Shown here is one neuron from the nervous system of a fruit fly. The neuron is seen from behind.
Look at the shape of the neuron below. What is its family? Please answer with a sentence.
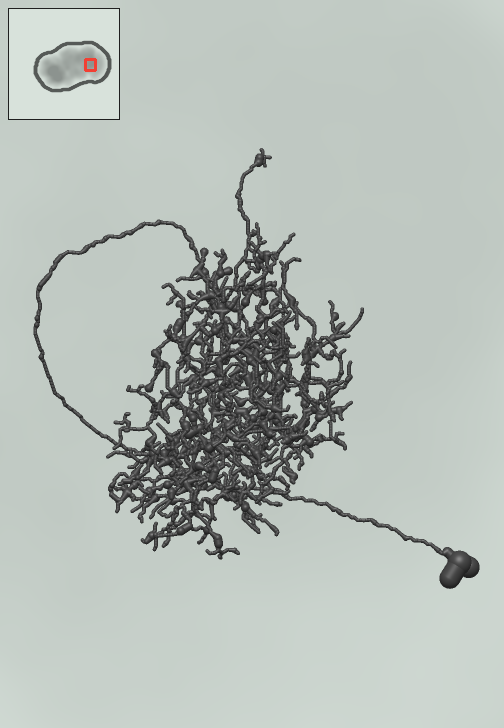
The family is Li.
